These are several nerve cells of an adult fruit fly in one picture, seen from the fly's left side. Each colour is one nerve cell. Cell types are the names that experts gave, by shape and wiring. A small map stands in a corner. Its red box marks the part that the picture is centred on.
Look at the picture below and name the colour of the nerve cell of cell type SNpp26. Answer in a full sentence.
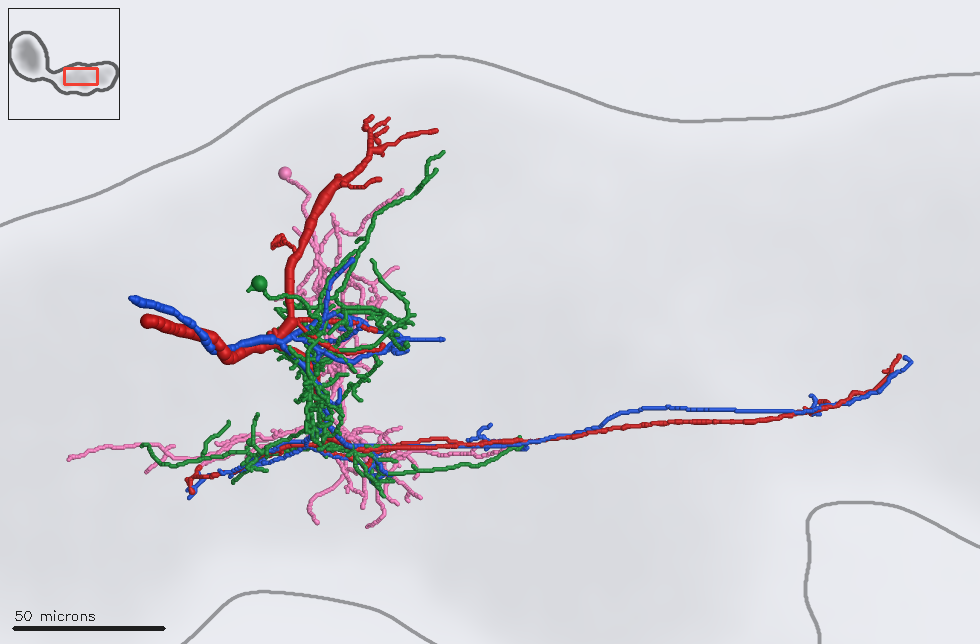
The colour is red.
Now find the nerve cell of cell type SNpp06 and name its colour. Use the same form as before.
The colour is blue.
